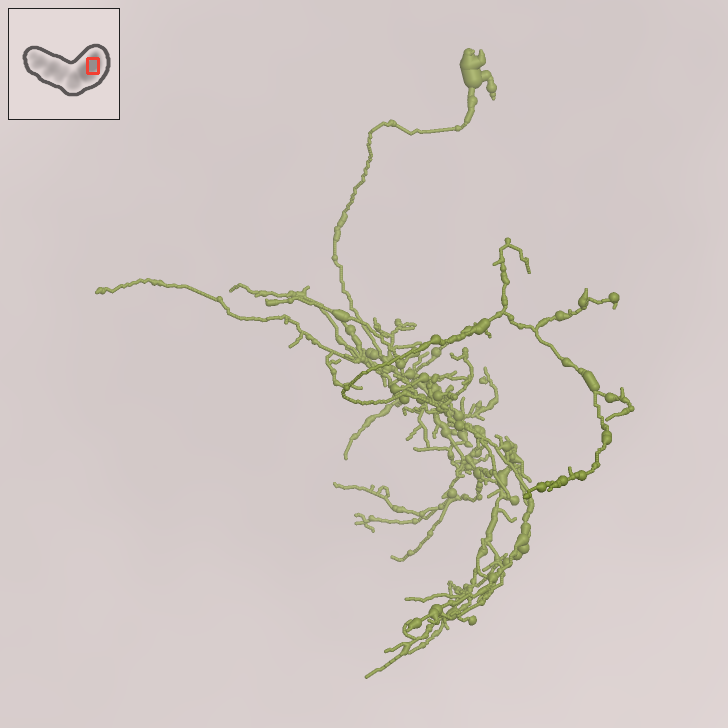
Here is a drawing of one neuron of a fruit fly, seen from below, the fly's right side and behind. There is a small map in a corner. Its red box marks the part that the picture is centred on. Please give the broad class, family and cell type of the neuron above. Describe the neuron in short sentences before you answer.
The picture shows dozens of branch ends. As drawn here it is about as wide as it is tall. It is a central-brain intrinsic neuron. Its family is hemilineage SMPad3. The cell type is CB1062.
